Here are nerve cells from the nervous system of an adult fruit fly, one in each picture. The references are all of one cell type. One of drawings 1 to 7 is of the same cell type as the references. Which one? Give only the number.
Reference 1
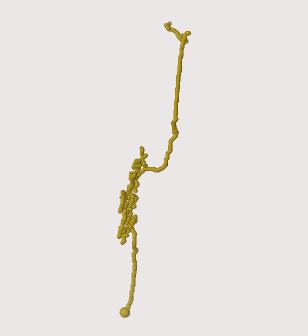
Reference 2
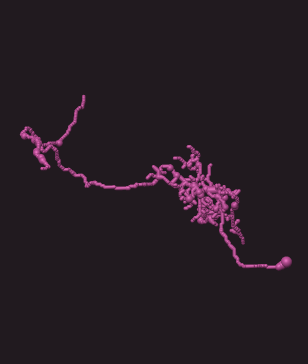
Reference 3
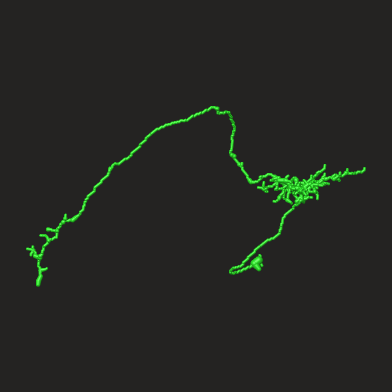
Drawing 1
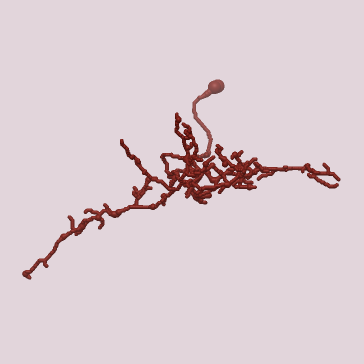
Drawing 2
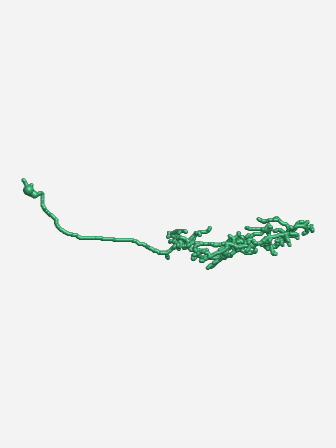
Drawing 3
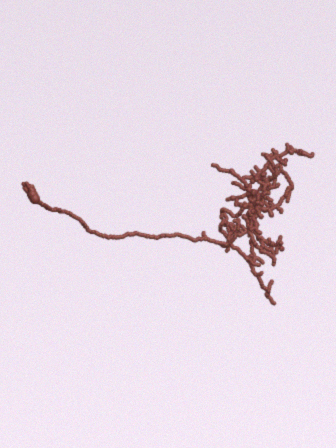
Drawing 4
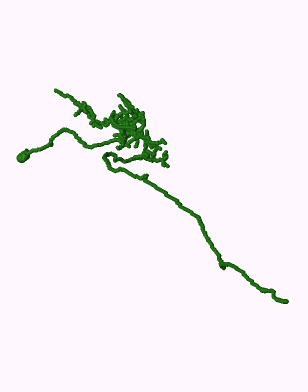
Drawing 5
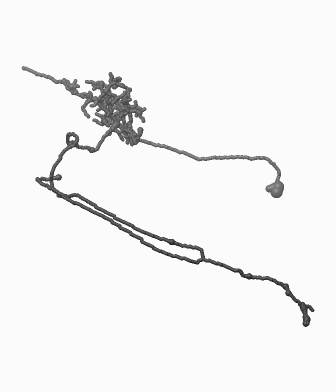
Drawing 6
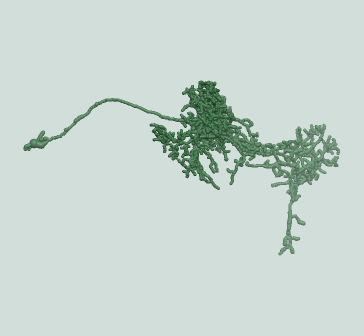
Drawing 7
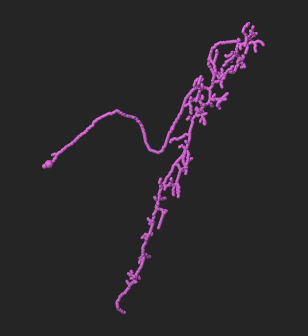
5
